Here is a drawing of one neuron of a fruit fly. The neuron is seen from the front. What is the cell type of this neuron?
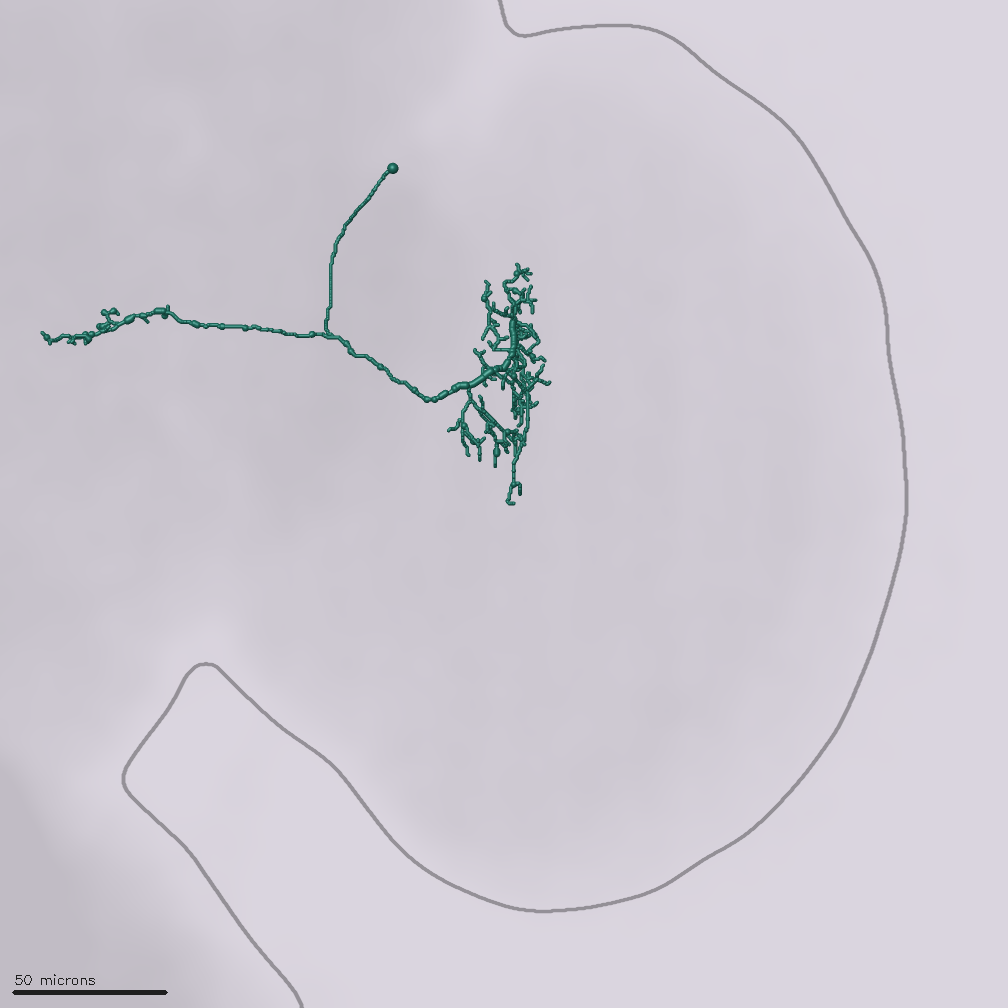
LC22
